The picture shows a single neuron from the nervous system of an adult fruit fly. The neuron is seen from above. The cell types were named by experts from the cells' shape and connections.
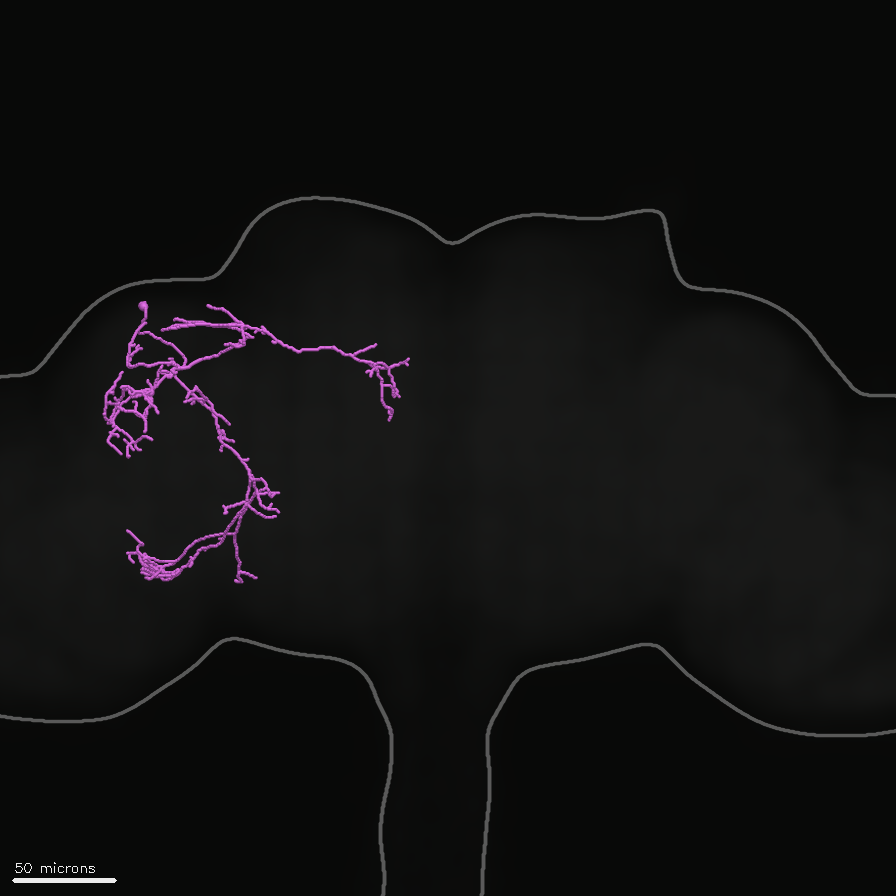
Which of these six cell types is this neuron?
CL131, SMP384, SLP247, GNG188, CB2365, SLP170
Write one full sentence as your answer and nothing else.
This neuron carries the cell type designation SLP170.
